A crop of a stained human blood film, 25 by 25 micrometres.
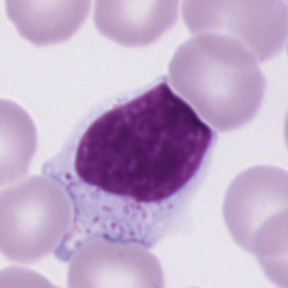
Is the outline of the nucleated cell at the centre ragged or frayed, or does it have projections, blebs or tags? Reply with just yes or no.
Yes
